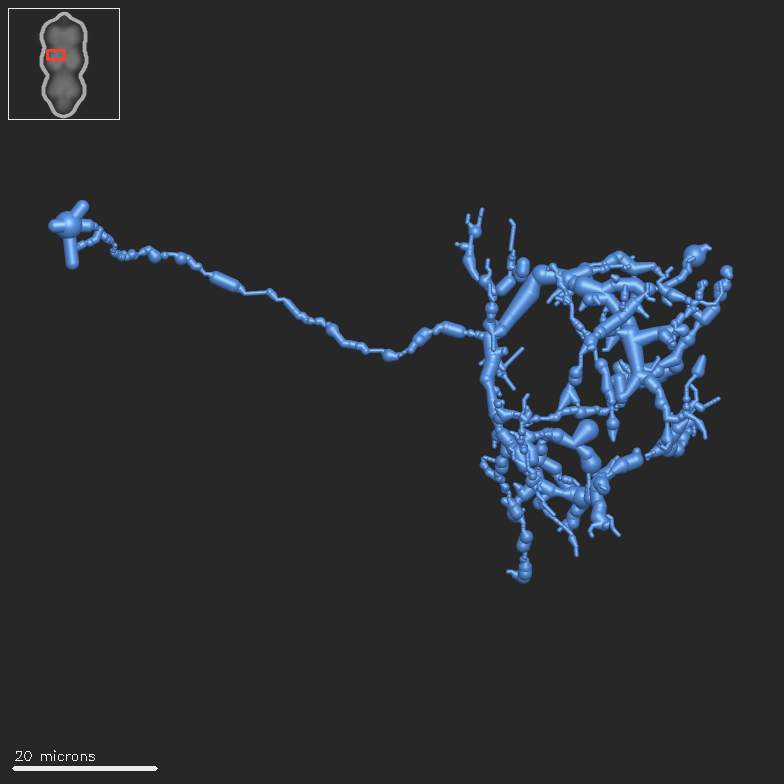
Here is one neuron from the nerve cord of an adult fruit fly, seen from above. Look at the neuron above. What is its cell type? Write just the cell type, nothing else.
IN09A017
